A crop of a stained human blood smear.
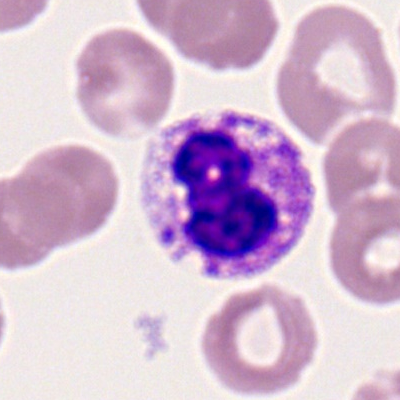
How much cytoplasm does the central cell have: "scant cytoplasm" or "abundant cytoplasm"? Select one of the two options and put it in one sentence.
Abundant cytoplasm fills the cell around its nucleus.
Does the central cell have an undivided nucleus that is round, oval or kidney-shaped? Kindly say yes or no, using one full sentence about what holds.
No, the nucleus of this cell is divided into two or more lobes.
